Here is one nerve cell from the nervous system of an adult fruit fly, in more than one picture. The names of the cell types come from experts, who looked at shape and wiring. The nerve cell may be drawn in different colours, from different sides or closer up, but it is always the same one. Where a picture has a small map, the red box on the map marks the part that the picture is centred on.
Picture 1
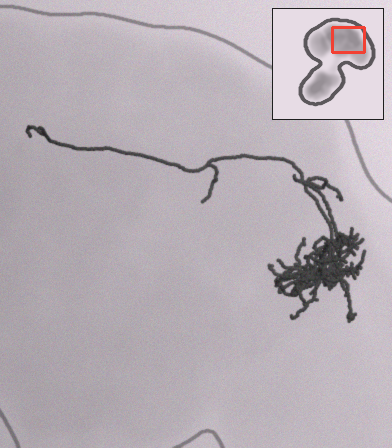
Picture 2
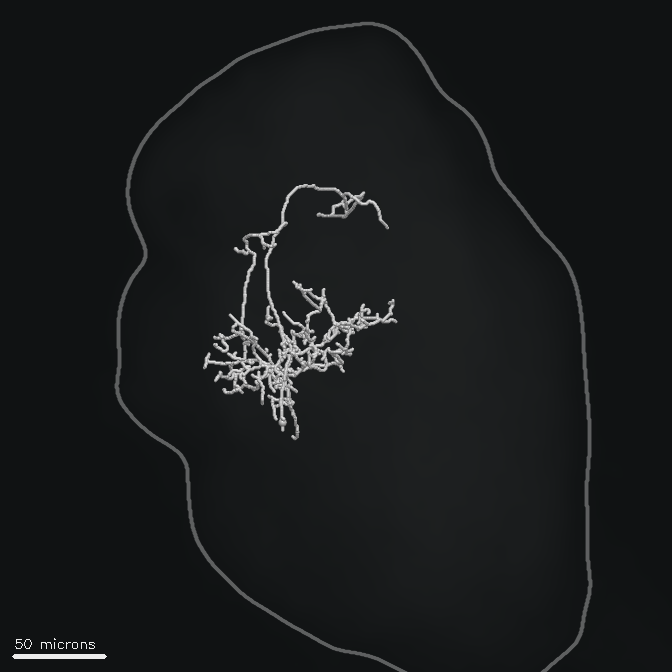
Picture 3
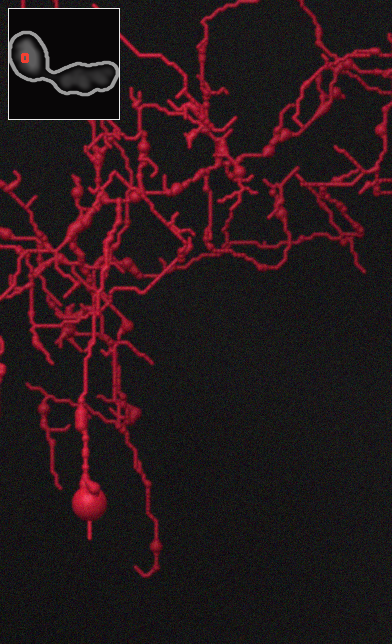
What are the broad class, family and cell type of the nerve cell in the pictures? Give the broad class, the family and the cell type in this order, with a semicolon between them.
central-brain intrinsic neuron; hemilineage VLPl&p2_lateral; CB2257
